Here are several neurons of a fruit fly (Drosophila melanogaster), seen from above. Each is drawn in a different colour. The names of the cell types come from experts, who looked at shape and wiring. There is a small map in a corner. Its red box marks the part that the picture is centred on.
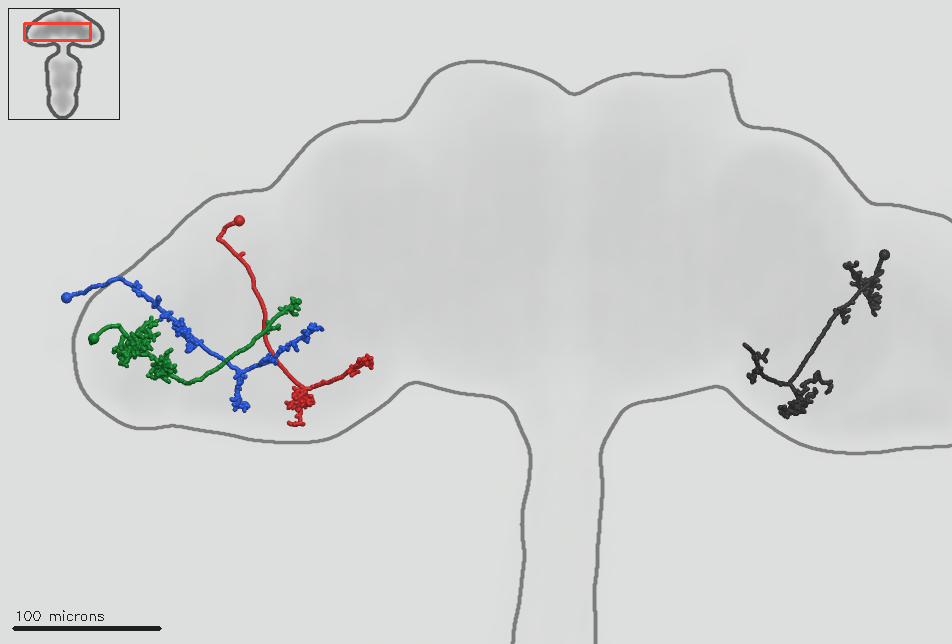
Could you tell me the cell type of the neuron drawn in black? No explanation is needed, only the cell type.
TmY4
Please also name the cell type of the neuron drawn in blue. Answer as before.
TmY5a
